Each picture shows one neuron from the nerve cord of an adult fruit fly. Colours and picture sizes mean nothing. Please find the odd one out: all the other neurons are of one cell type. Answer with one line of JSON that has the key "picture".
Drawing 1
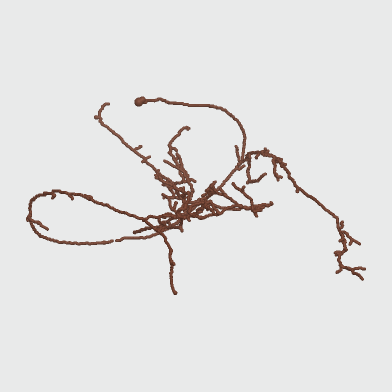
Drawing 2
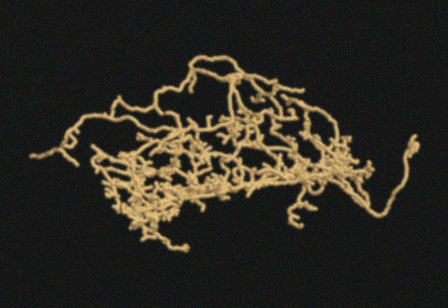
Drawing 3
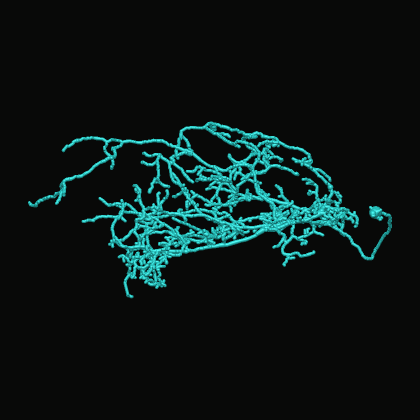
{"picture": 1}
